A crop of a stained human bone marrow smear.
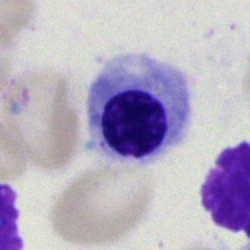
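Erythroblast in a stained bone marrow smear, the central cell. Notice how its nucleus sits off-centre, toward the lower edge of the cell. The chromatin is dense and dark purple, with coarse clumps. Look closely and you will find no granules in the cytoplasm. The outline is roughly round, with a slightly uneven edge.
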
